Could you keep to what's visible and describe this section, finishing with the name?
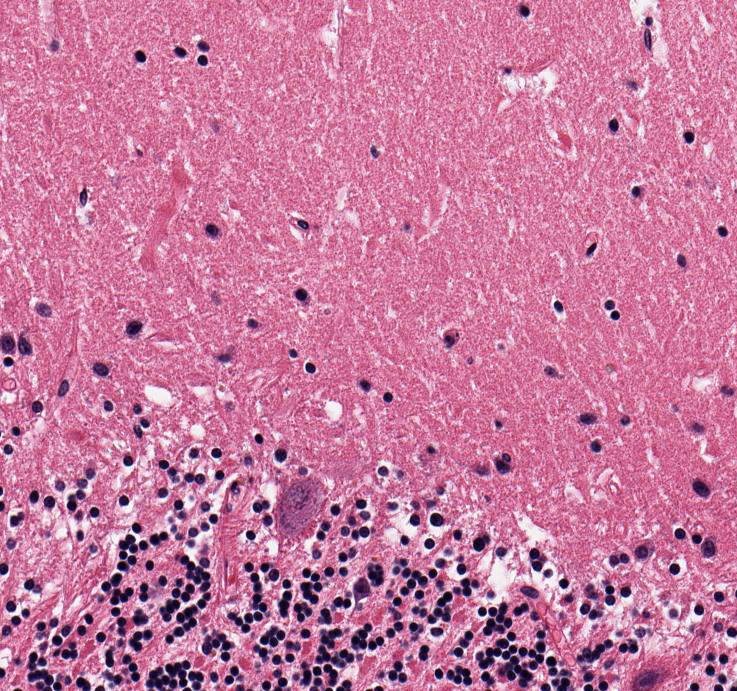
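Lower field: a dense layer of closely packed small round dark nuclei with scant visible cytoplasm. A roughly horizontal boundary separates it from a pale fibrillar zone. At that boundary, left of centre, sits a large neuron with abundant purplish granular cytoplasm. This is cerebellum.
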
